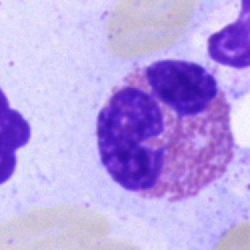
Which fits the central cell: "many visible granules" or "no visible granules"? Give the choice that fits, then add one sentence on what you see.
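Many visible granules. The cytoplasm is packed with pinkish-red granules.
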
